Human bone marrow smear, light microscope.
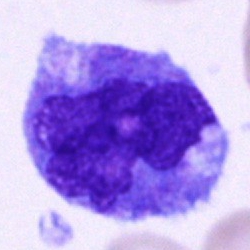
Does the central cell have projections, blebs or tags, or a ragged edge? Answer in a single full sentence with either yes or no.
Yes, projections, blebs or tags, or a frayed edge, mark the outline of the cell.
